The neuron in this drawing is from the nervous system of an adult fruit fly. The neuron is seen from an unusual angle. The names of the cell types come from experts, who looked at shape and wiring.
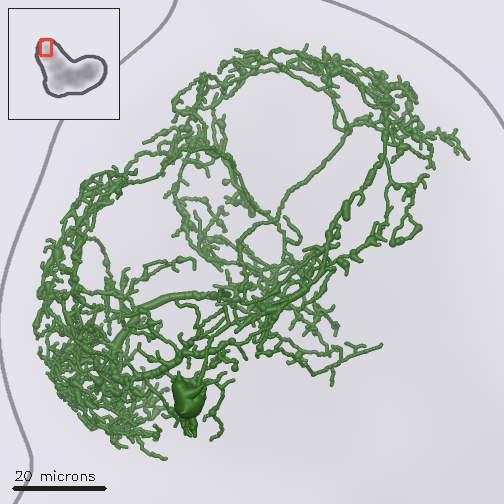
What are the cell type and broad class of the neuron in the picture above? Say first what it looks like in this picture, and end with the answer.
From left to right in the picture it spans about 95 microns. The picture shows more than a hundred branch ends. It is of cell type INXXX197. It is a nerve-cord intrinsic neuron.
